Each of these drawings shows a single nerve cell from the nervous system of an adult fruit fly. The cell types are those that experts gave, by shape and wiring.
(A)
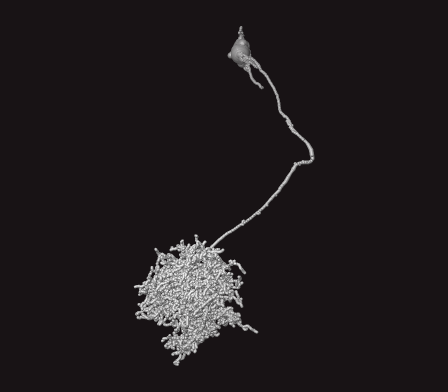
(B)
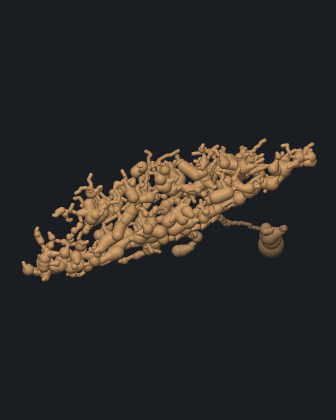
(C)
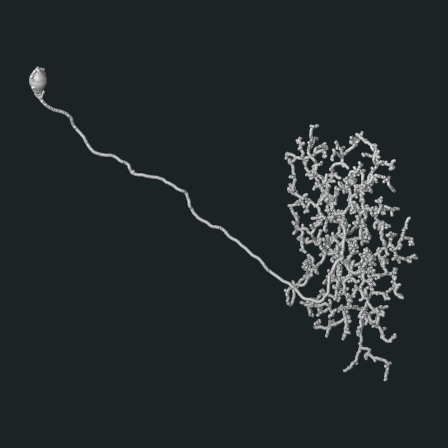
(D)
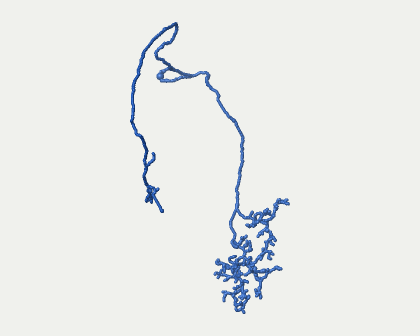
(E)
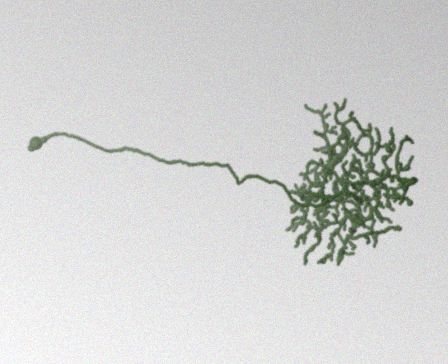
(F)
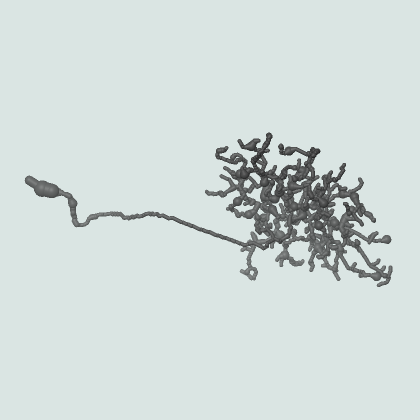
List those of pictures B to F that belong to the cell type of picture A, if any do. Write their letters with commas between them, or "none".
B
